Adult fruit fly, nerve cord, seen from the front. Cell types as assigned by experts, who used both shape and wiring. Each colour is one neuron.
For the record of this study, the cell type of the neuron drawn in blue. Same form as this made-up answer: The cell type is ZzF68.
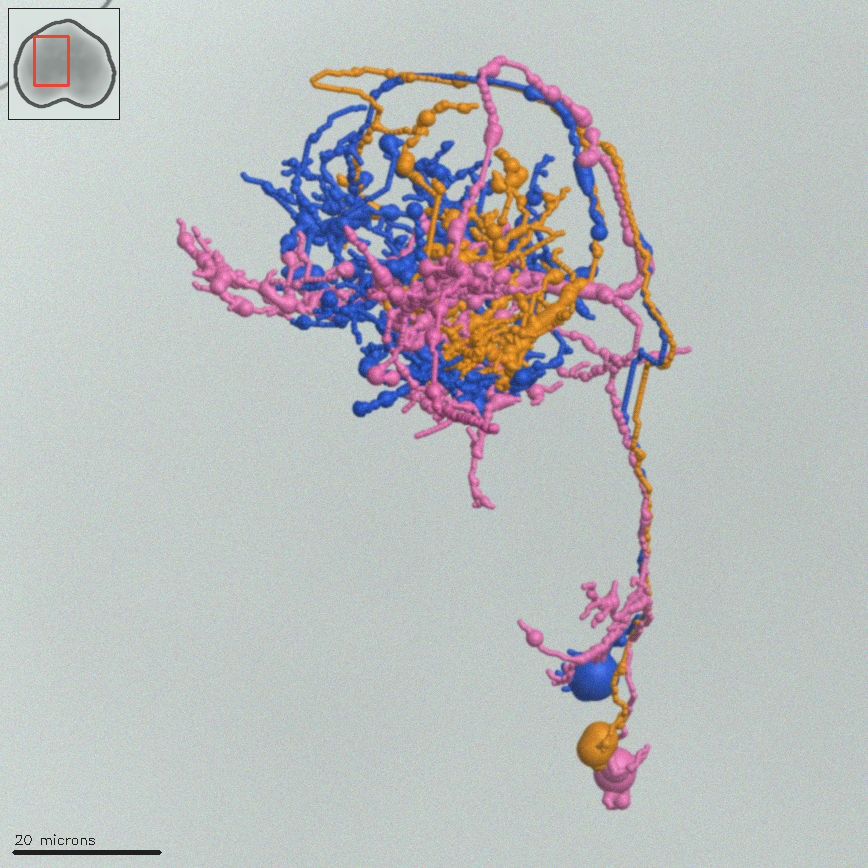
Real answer: The cell type is IN02A032.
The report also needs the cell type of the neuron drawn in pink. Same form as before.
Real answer: The cell type is AN02A022.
